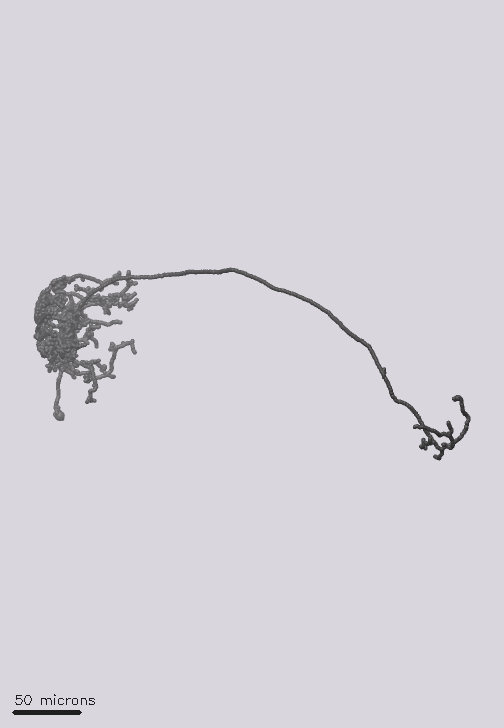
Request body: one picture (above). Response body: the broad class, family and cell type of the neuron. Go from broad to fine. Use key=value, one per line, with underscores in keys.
broad_class=central-brain intrinsic neuron
family=hemilineage VLPl&p2_lateral
cell_type=CB3427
